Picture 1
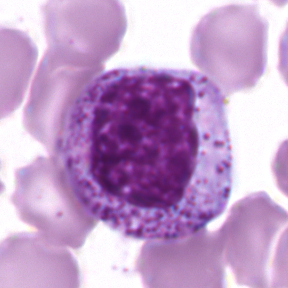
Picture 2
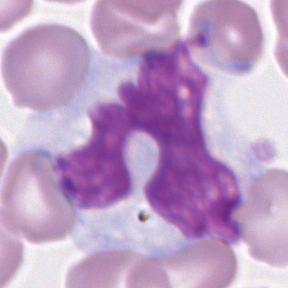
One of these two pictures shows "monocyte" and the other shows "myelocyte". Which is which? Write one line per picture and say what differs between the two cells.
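Picture 1 – myelocyte. Many fine reddish-purple granules are scattered through the cytoplasm.
Picture 2 – monocyte. No distinct granules are seen in the cytoplasm.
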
